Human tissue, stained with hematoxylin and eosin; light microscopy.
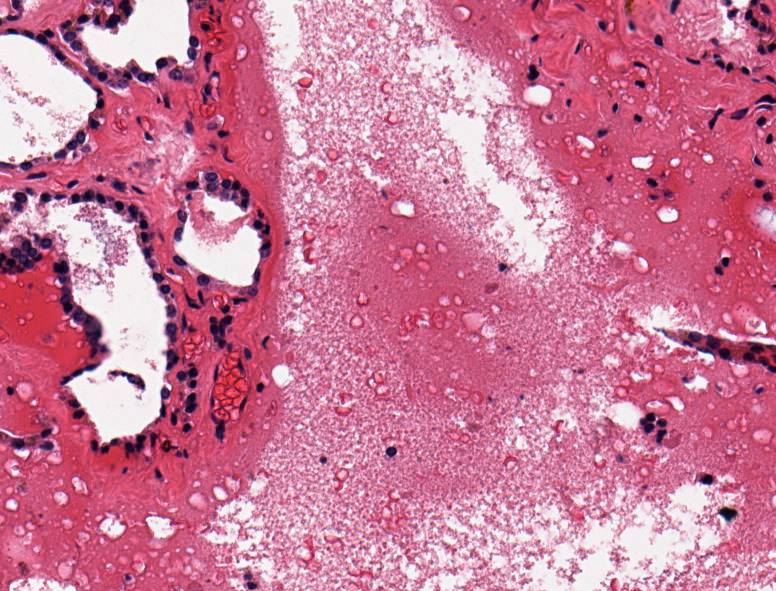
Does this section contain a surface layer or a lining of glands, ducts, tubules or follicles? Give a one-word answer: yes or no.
Yes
